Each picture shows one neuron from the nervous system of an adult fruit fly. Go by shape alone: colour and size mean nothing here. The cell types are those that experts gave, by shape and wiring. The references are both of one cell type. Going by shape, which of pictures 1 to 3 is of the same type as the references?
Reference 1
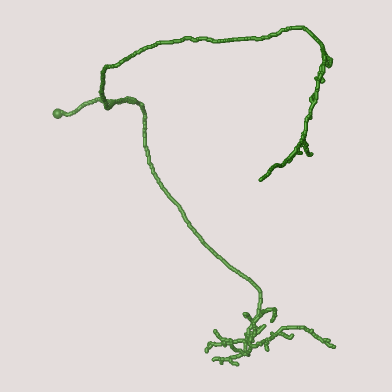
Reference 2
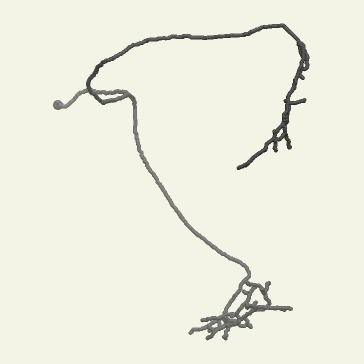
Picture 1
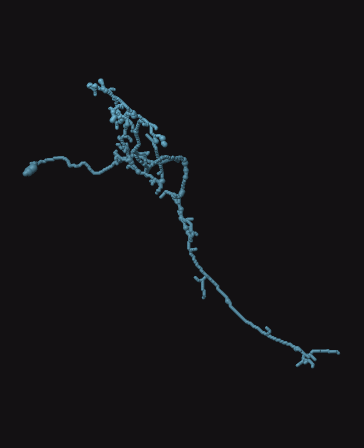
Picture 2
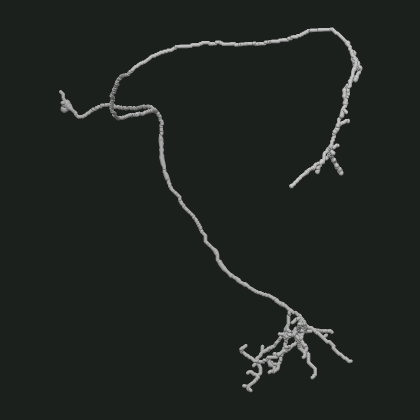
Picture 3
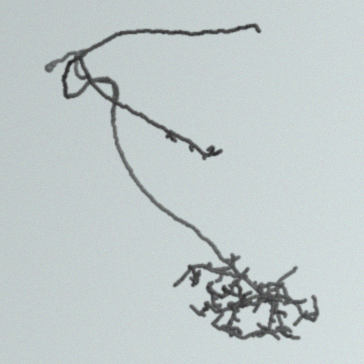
Picture 2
